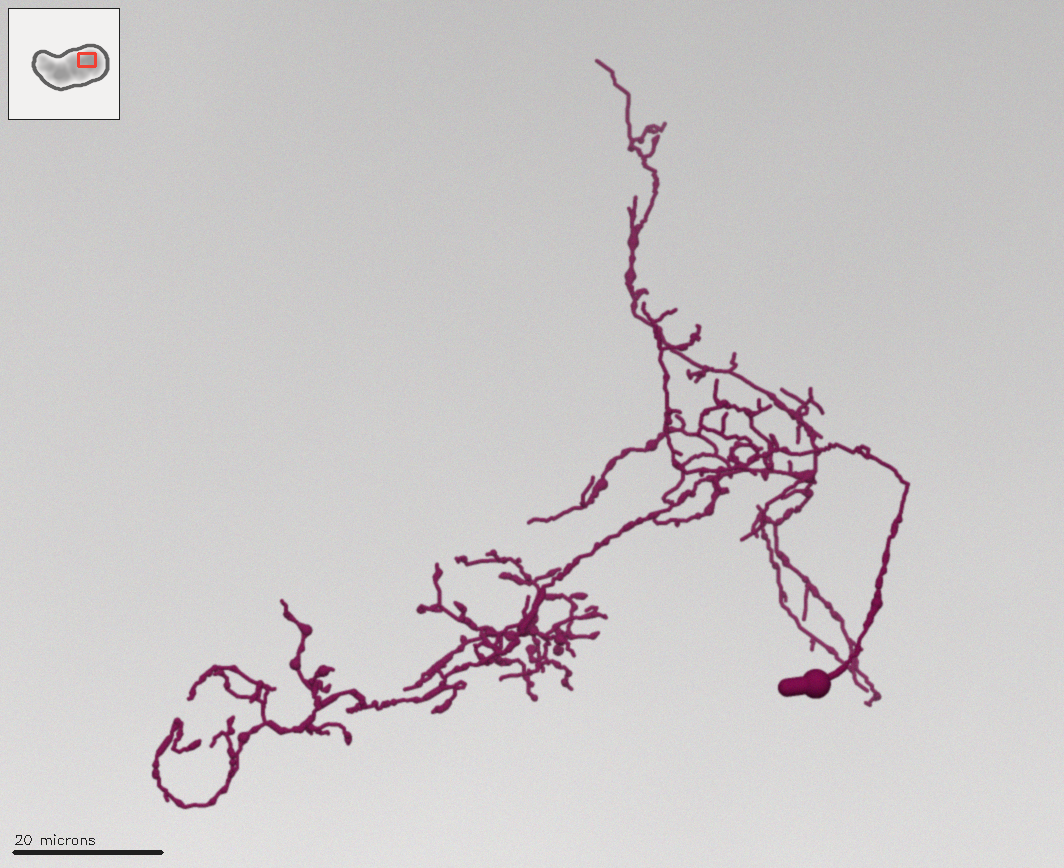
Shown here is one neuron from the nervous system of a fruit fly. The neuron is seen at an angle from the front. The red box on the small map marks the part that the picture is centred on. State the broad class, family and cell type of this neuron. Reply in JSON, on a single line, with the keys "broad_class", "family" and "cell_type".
{"broad_class": "central-brain intrinsic neuron", "family": "class DAN", "cell_type": "PAM06"}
